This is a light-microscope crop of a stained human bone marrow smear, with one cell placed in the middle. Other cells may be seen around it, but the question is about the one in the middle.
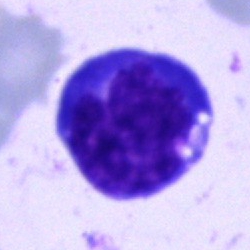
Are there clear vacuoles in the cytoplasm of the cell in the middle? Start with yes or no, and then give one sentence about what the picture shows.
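Yes. Two small clear vacuoles sit in the cytoplasm at the right edge of the cell.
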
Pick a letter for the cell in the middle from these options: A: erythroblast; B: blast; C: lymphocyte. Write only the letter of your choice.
B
